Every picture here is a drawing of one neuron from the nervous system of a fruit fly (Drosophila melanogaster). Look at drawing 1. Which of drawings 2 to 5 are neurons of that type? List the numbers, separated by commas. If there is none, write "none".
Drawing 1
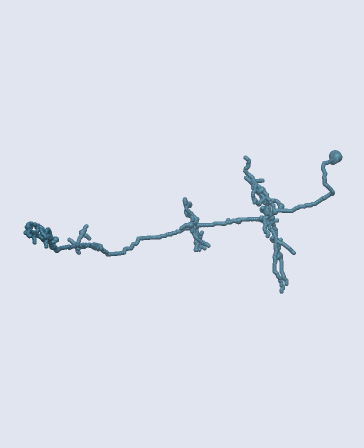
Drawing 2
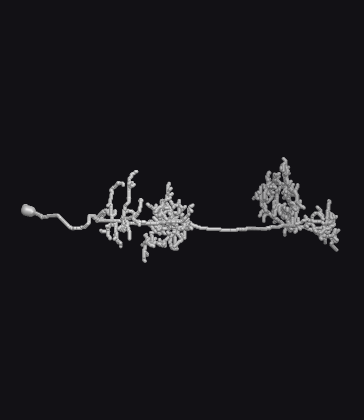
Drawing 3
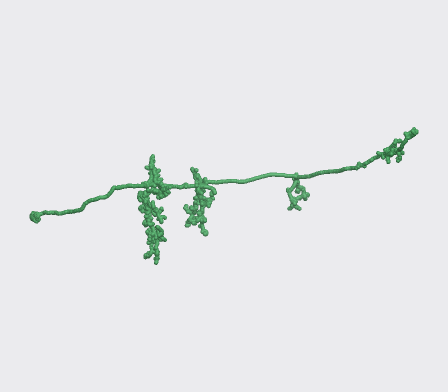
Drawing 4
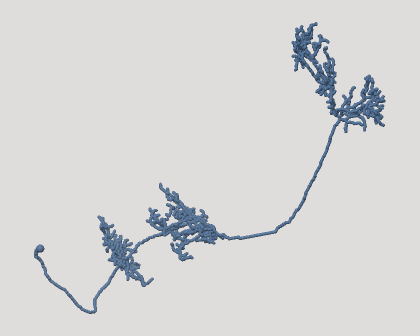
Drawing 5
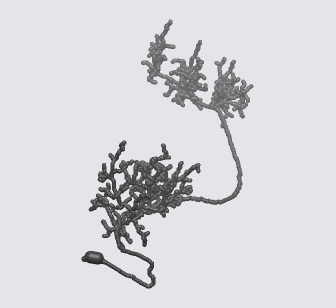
3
